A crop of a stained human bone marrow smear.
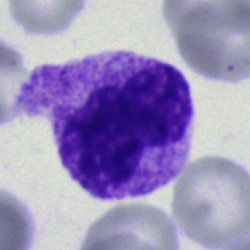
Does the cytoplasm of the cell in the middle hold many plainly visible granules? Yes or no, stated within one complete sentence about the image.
Yes, granules are visible in large numbers in its cytoplasm.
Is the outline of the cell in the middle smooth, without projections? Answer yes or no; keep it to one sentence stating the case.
No, projections, blebs or tags, or a frayed edge, break the outline of this cell.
